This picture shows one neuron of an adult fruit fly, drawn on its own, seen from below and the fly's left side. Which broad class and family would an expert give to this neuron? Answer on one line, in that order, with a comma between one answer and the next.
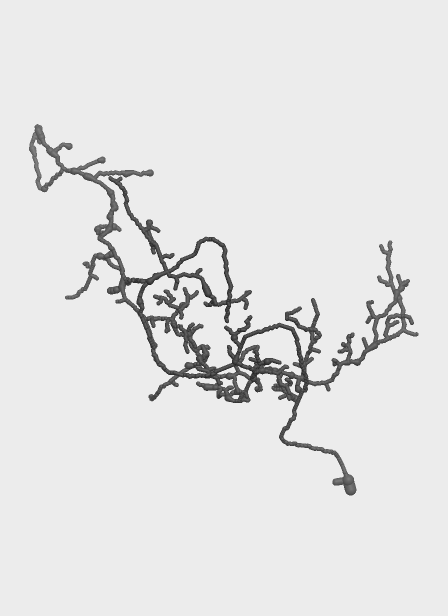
nerve-cord intrinsic neuron, hemilineage 01B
